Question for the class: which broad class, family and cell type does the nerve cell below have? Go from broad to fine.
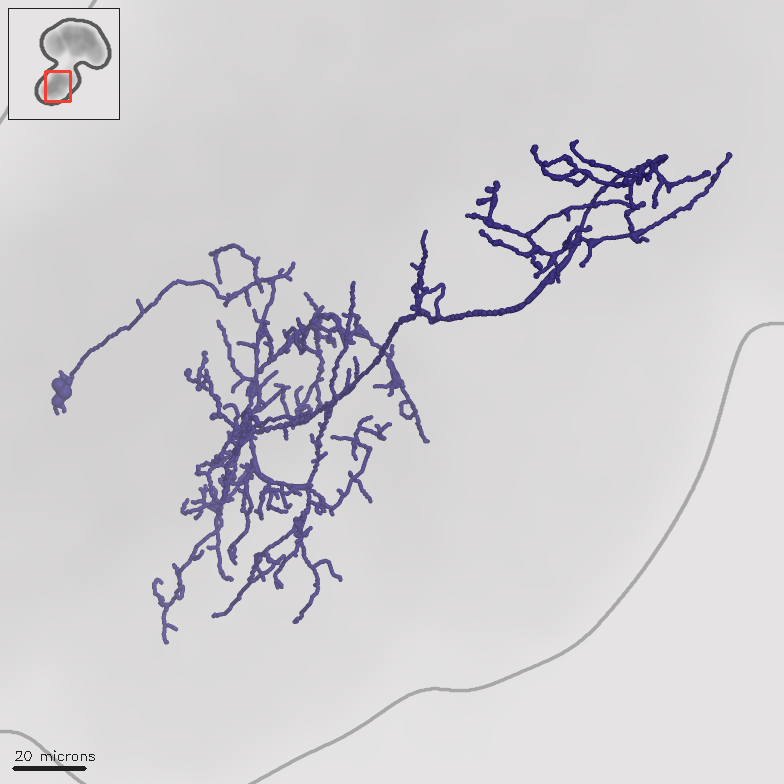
nerve-cord intrinsic neuron; hemilineage 05B; IN05B038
